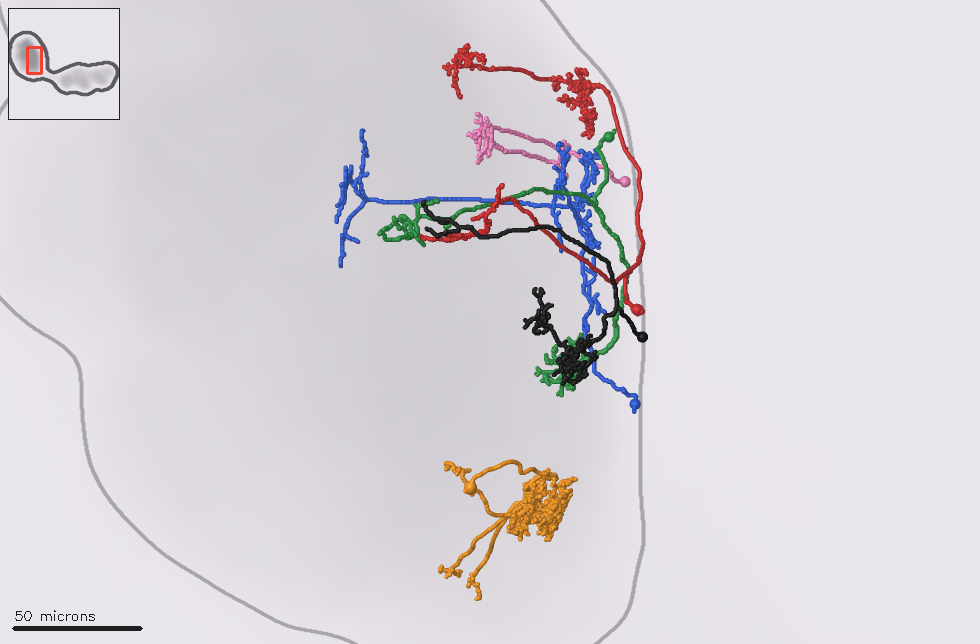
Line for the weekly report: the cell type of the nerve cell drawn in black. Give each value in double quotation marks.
"LLPC1"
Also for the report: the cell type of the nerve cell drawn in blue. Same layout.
"Y13"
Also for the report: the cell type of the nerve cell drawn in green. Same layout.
"LPC1"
